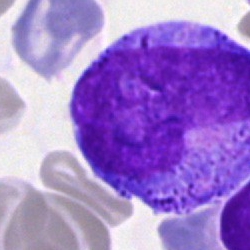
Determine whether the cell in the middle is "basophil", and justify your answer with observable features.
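Take the nucleus: it fills most of the cell, and the cytoplasm shows mainly as a paler zone at the lower right.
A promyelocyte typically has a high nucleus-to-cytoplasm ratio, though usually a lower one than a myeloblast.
That proportion goes with promyelocyte. Take the chromatin next: it looks finely granular and fairly even rather than clumped.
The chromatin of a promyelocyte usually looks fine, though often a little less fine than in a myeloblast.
The chromatin, too, sides with promyelocyte. The outline is roughly round with a slightly angular contour, and no clear vacuoles are seen in the cytoplasm. In conclusion, basophil does not fit, and the cell is a promyelocyte.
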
